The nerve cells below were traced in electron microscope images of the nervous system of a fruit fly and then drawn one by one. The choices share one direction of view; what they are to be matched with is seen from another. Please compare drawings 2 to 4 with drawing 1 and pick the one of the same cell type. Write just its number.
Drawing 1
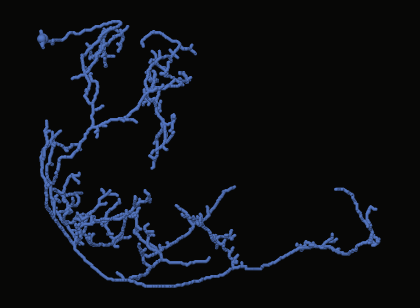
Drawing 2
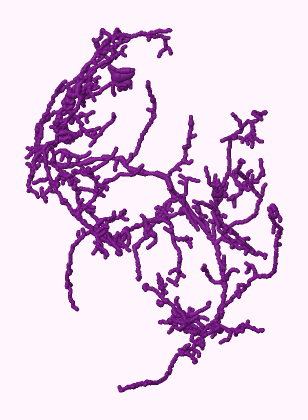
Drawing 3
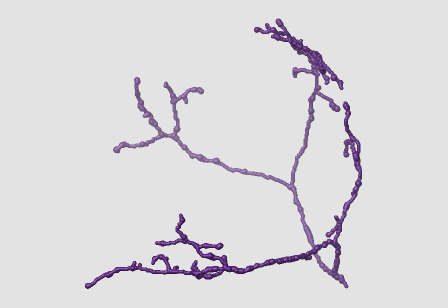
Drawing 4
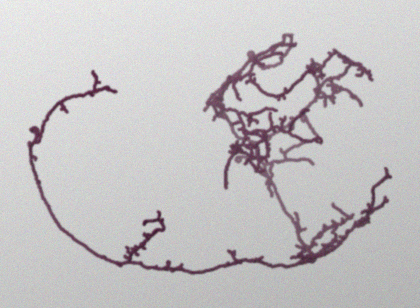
2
